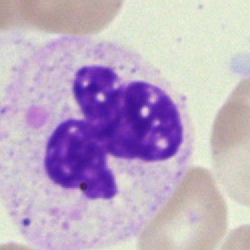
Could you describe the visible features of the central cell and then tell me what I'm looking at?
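Dense chromatin stains a deep purple. The cytoplasm is abundant and pale lilac, with fine pinkish-purple granules scattered through it. A single round pink body sits in the cytoplasm to the left of the nucleus. This is a segmented neutrophil.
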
